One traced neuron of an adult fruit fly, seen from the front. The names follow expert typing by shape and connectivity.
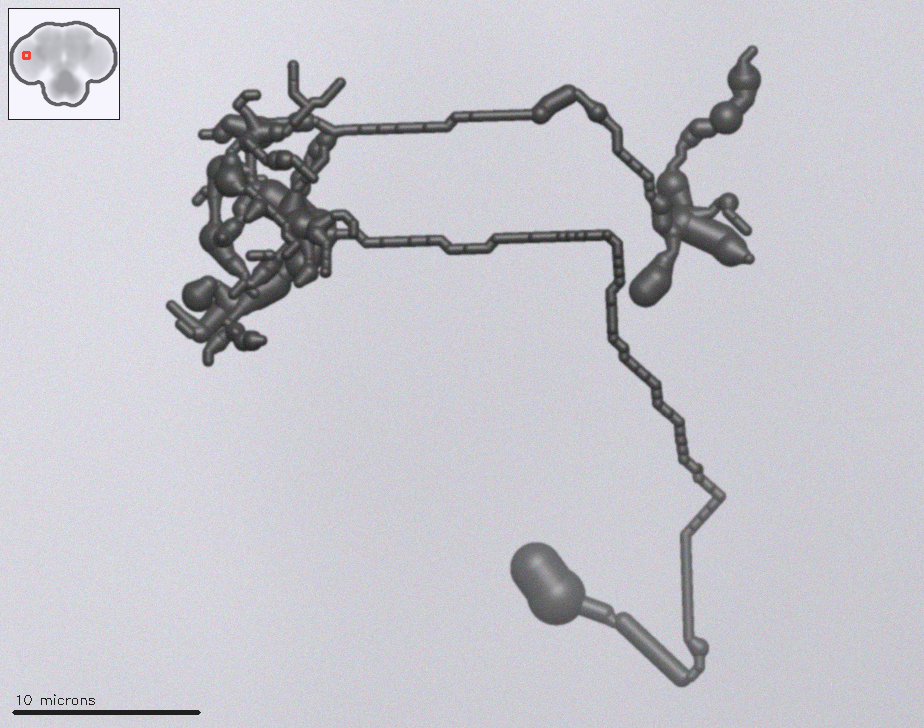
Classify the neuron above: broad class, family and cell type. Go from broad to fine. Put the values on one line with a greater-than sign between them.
optic-lobe intrinsic neuron > T > T4b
